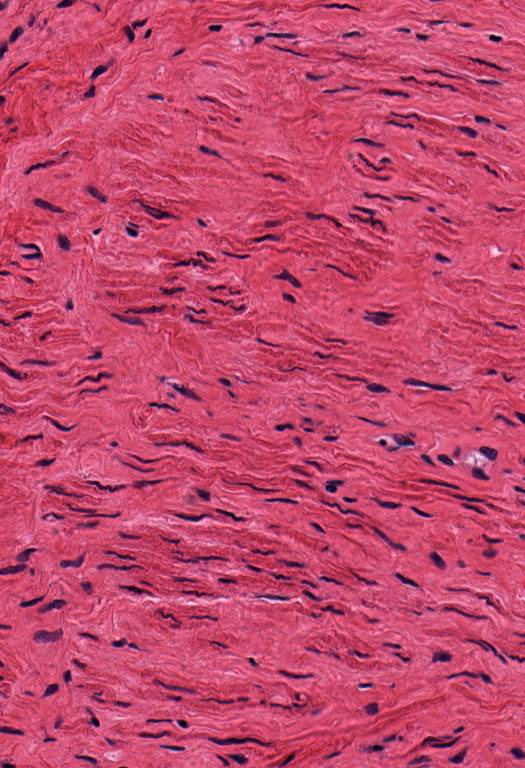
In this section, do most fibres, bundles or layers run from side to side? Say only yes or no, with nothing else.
Yes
